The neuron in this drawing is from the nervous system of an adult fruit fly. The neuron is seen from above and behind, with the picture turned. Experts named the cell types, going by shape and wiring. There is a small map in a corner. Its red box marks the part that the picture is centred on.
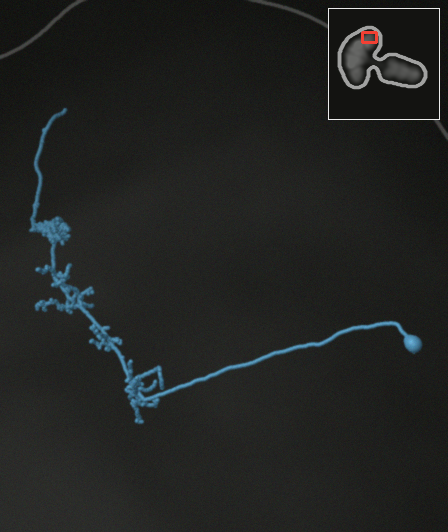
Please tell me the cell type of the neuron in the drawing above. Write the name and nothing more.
C2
